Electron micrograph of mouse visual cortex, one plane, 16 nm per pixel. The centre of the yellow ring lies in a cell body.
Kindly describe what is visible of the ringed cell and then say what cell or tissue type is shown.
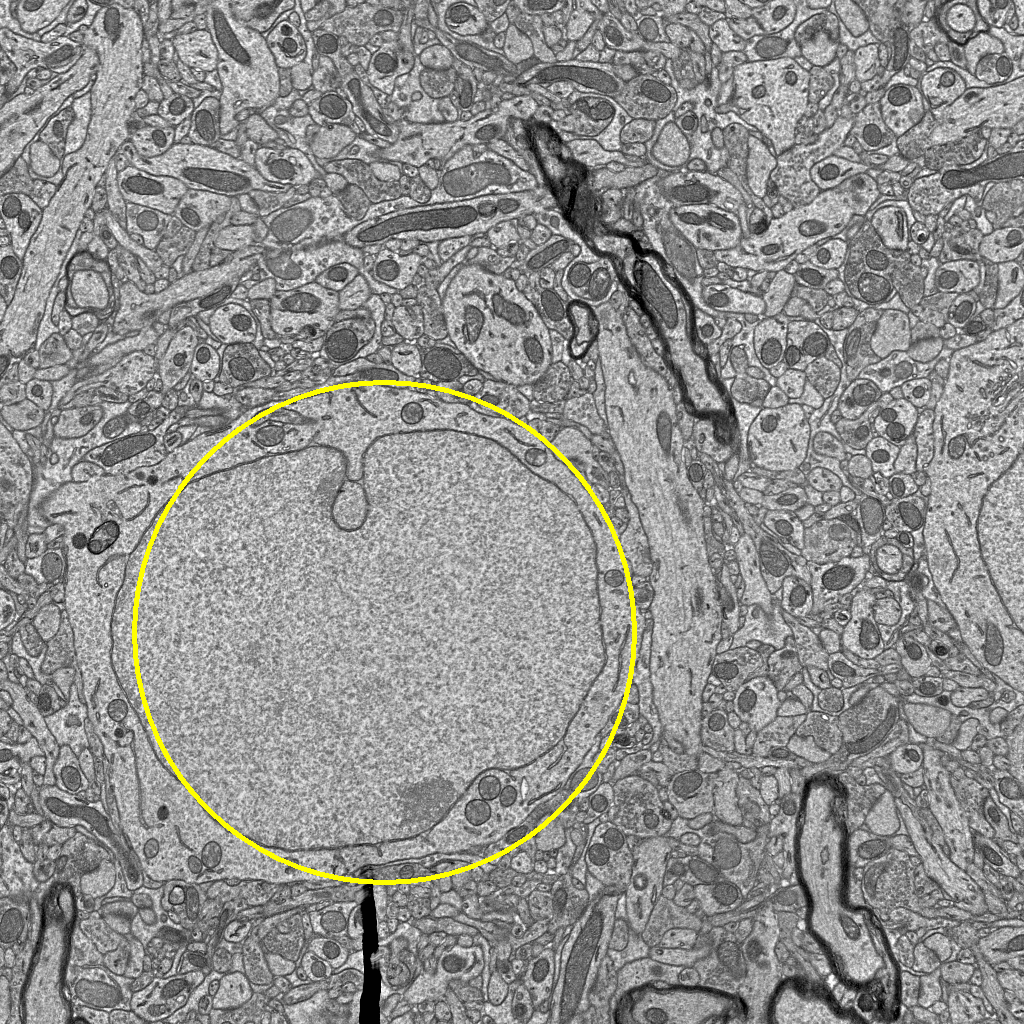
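A round nucleus occupies most of the ring. Its envelope bears a single deep, narrow infolding at the top, ending in a rounded bulb. Chromatin is pale and evenly dispersed; no dark clumps line the envelope. Beside the nucleus at lower right, the cytoplasm holds a small cluster of round mitochondria. It is an excitatory neuron.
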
